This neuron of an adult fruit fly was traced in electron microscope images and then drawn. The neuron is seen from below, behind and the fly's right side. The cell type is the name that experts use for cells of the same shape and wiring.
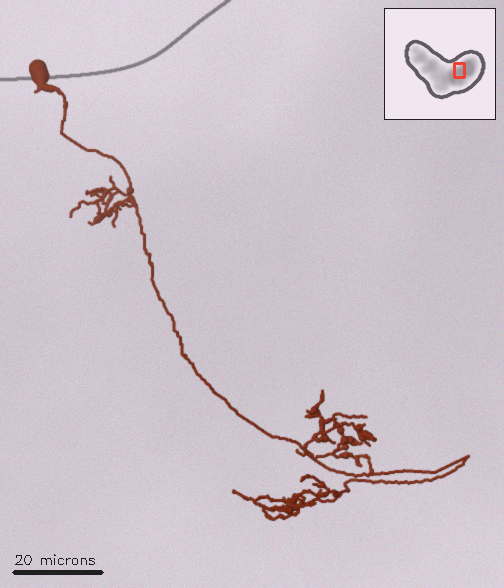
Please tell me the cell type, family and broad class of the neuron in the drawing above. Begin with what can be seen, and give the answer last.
The cell body can be seen at the upper left of the picture. From top to bottom in the picture it spans about 100 microns. Dozens of branch ends can be seen. Its cell type is PFNm_b. Its family is called class CX. Its broad class is central-brain intrinsic neuron.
